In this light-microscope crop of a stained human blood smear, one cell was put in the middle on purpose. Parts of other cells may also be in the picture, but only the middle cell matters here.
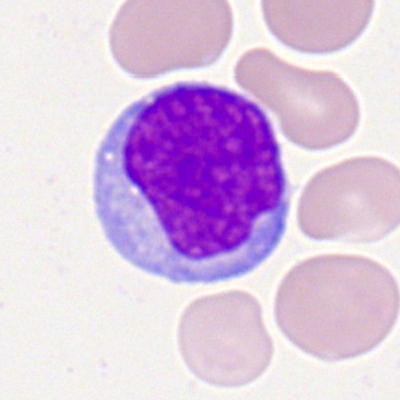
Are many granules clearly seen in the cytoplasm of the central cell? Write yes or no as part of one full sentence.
No, its cytoplasm lacks visible granules entirely.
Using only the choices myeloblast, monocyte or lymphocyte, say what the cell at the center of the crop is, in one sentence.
In this smear crop, the middle cell is a lymphocyte.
